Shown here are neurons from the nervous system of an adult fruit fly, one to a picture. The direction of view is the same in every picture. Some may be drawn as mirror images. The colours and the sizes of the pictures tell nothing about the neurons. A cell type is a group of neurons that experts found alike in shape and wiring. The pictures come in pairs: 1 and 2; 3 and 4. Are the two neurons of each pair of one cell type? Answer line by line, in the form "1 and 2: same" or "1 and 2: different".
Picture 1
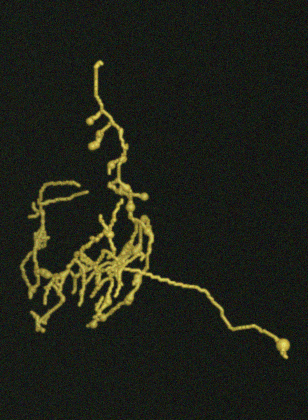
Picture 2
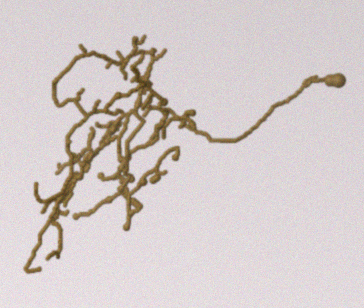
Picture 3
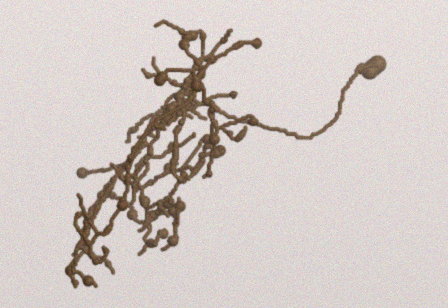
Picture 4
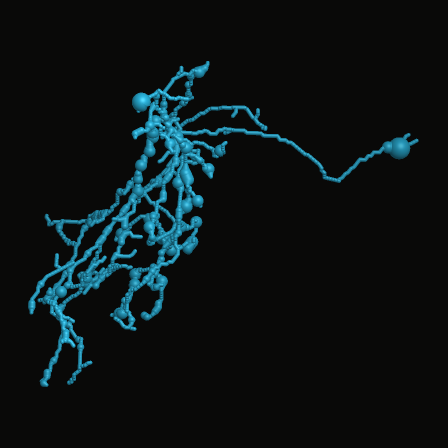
1 and 2: different
3 and 4: same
